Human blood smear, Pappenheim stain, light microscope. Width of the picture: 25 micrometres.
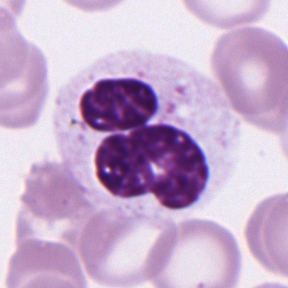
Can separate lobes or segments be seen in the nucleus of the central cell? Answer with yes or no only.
Yes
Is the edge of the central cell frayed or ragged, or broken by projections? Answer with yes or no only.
No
